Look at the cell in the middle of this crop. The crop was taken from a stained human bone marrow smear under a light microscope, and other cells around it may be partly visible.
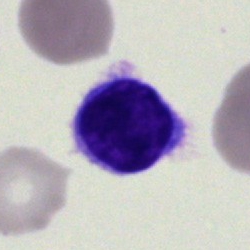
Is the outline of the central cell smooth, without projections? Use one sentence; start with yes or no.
No, ragged or frayed parts, projections, blebs or tags interrupt the cell's outline.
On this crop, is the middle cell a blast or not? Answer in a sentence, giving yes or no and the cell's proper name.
No, the centered cell is a lymphocyte and not a blast at all.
